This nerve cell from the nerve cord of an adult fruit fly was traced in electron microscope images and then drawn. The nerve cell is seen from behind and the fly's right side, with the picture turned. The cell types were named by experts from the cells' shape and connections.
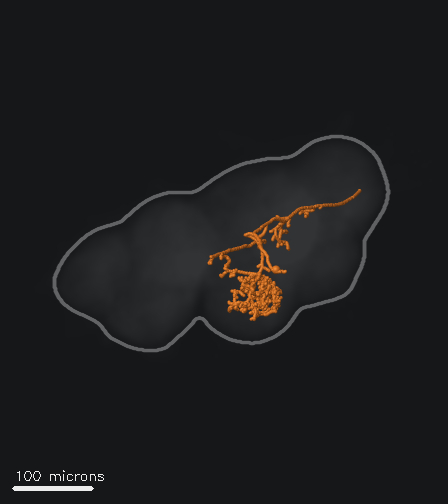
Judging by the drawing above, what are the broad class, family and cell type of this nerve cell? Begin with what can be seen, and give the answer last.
By the scale bar it is about 190 microns wide in this view. As drawn here it is about as wide as it is tall. Its broad class is ascending neuron. Its family is hemilineage 06B. It is of cell type AN06B039.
